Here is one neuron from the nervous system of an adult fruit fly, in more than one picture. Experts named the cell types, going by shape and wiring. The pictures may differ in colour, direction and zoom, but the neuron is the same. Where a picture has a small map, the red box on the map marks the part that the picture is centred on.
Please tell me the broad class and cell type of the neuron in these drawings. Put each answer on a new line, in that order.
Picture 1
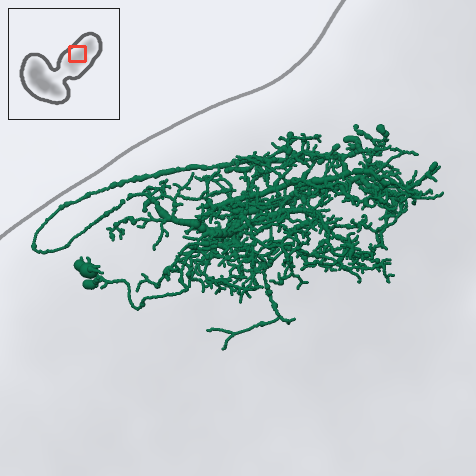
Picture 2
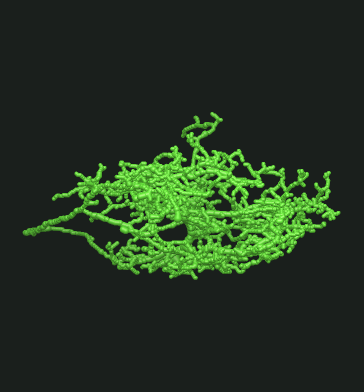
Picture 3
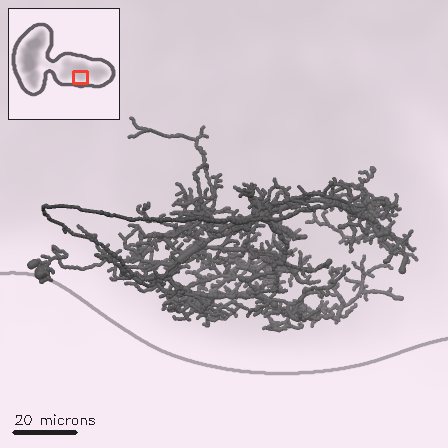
nerve-cord intrinsic neuron
INXXX466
